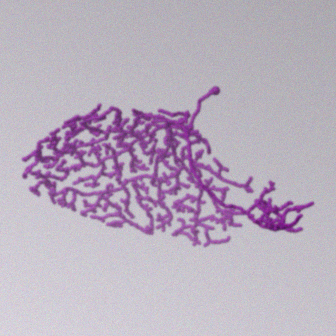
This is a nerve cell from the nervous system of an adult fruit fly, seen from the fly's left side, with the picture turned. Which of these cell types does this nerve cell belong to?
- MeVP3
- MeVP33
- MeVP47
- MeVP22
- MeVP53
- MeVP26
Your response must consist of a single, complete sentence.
The nerve cell belongs to cell type MeVP33.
